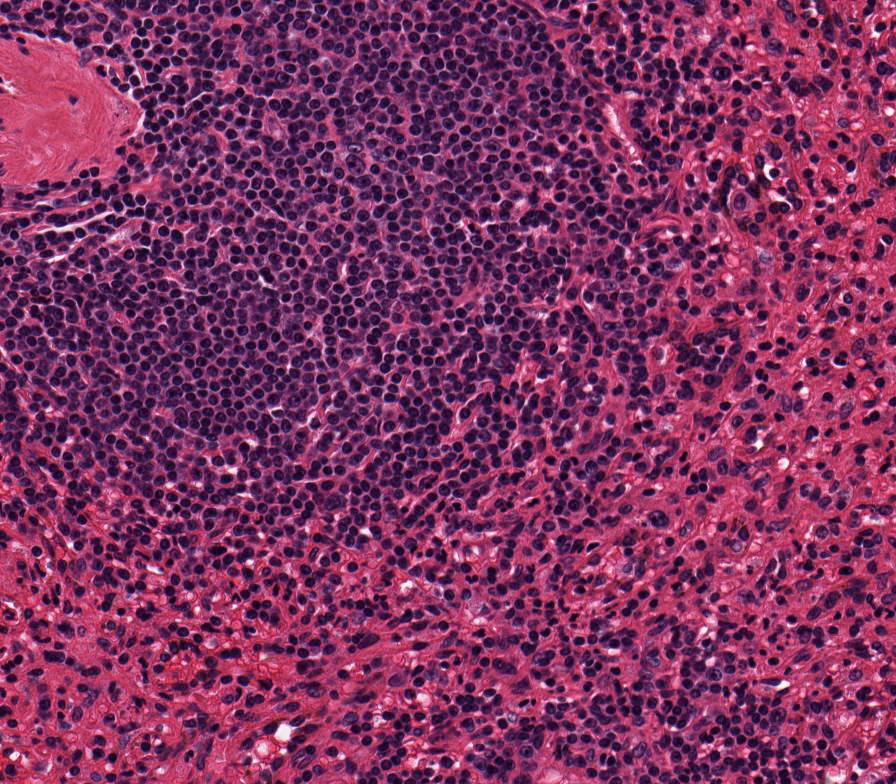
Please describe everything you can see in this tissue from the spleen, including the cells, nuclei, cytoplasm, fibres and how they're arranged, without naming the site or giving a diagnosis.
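A dense sheet of small dark nuclei packs the upper left and centre. Mostly small lymphocytes: round dark nuclei, scant cytoplasm. On the right, larger cells with paler oval nuclei mix among them. Lower down, spindle-shaped cells with elongated nuclei stream between the round cells.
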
